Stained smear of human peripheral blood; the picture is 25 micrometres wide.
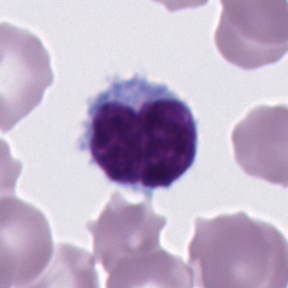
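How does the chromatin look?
Dense and dark purple throughout the nucleus.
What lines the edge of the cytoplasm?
The cytoplasm is a scant pale blue rim, widest at the upper left, and its edge is ragged with fine hair-like projections, clearest at the top and left.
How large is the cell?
About 10 micrometres across, with a nucleus of about 9 micrometres filling about 70% of the area.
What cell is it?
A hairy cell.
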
